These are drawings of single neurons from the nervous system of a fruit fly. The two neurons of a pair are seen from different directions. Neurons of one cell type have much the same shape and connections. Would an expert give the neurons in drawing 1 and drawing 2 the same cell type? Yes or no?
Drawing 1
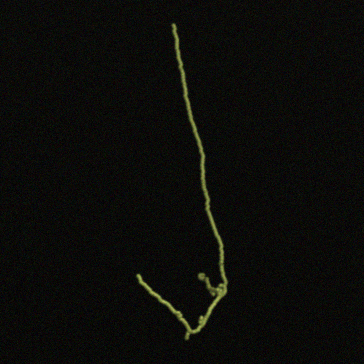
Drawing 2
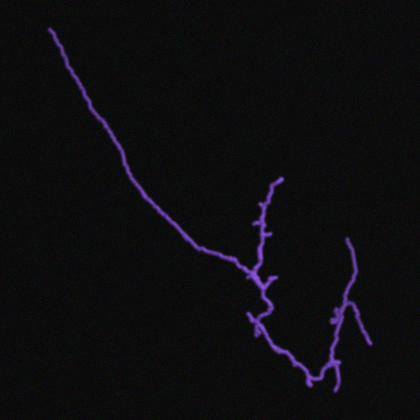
yes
